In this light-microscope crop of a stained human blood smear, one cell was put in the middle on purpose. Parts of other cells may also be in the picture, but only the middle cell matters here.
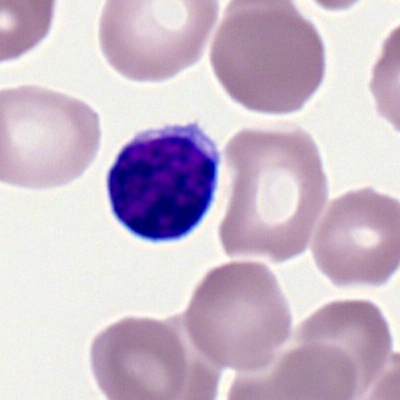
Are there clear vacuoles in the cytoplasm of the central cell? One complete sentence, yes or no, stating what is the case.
No, there are no vacuoles in the cytoplasm of this cell.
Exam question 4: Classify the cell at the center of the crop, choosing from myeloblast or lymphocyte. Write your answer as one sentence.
The central cell shown in this smear crop is a lymphocyte.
